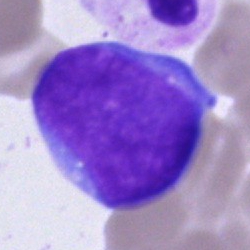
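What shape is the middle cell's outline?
Rounded but slightly angular, not a smooth circle.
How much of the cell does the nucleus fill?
Almost the whole cell, and the cytoplasm shows no granules.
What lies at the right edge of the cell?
A small blunt knob of cytoplasm juts out.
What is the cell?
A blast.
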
